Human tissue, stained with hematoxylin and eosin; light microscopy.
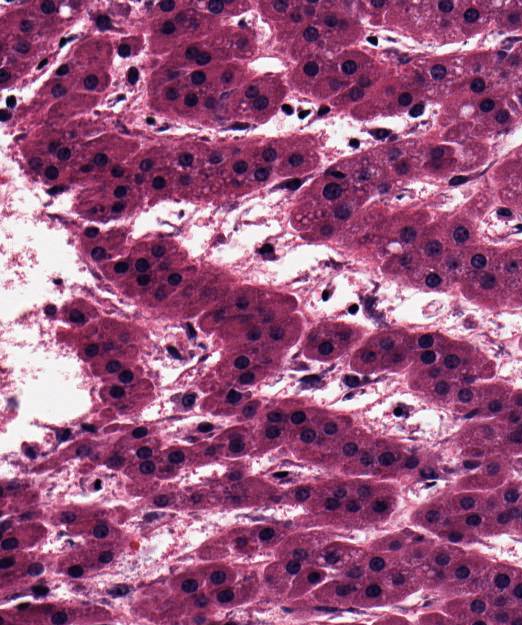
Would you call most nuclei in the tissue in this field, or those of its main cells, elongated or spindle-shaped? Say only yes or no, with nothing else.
No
